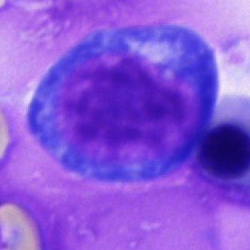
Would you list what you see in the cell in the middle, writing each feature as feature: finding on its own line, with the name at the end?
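Outline: smooth, a rounded oval.
Cytoplasm colour: stains a deep blue.
Cytoplasm extent: a rim around the nucleus, on every side.
Paler patch: yes, up in the upper part of the cytoplasm.
Name: proerythroblast.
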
